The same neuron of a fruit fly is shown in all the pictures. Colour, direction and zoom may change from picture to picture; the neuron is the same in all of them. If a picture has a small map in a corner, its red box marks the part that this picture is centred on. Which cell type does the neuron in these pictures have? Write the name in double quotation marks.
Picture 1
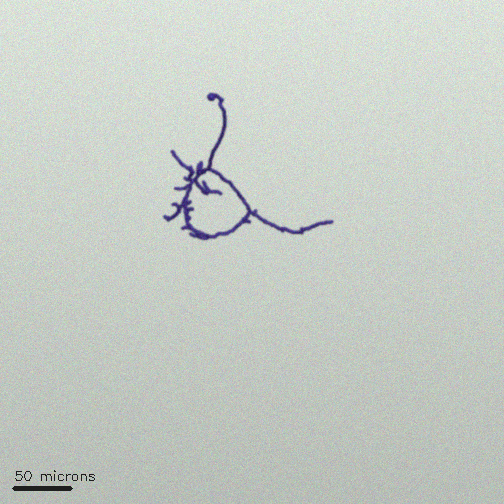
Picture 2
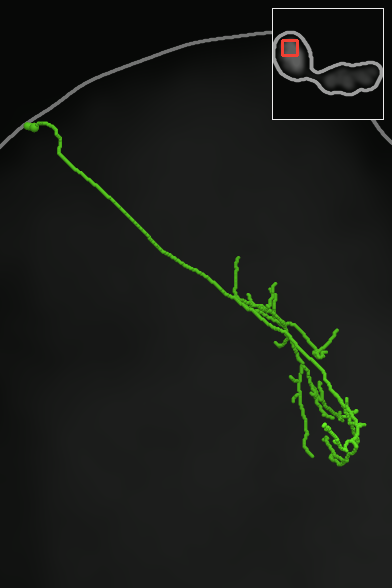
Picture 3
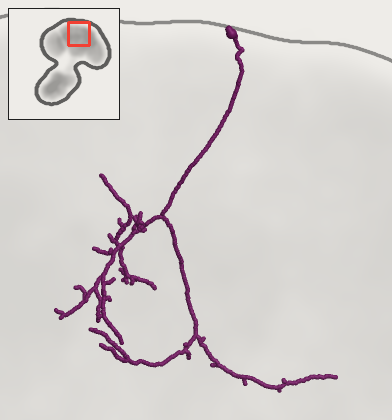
"CB1833"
